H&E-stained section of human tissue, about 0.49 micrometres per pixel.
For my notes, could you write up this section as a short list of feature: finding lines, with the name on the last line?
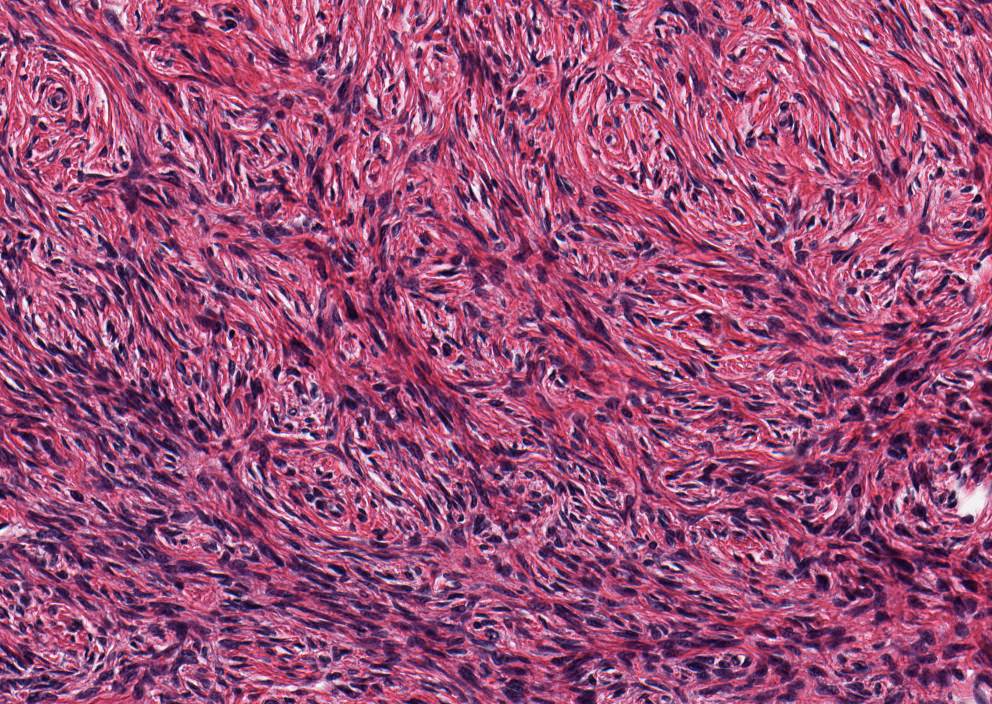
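Arrangement: densely packed spindle cells in short interlacing fascicles running in many directions, filling the field
Whorls: small and rounded, of spindle cells and fibres, as in the upper left corner
Nuclei: elongated, tapered, darkly stained
Nuclear crowding: greater in the lower part than in the upper right
Name: ovary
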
